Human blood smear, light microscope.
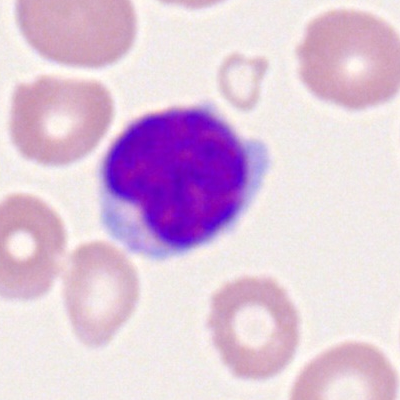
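Lymphocyte, the central cell here, with a nucleus that fills most of the cell. The cytoplasm that remains is pale blue. Search it carefully and you will find neither granules nor vacuoles in it.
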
